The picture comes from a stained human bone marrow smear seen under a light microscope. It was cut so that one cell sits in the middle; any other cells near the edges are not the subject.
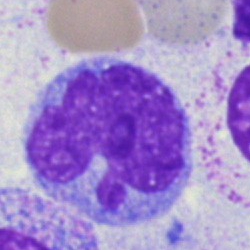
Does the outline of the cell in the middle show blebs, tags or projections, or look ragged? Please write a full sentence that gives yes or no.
No, smooth rather than rough is the outline of this cell.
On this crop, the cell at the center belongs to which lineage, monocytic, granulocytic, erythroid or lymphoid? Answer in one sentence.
Lineage field for the centered cell should read monocytic.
